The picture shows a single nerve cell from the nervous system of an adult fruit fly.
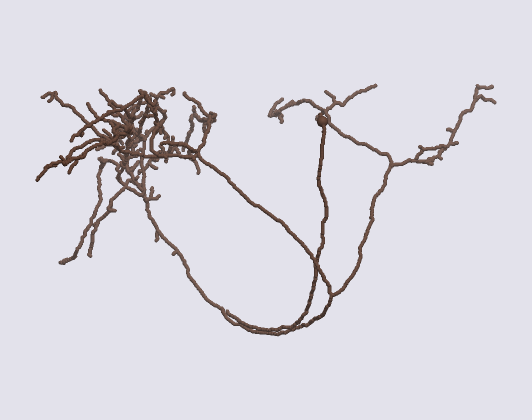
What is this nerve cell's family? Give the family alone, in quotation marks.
"hemilineage DM1_antero_dorsal"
